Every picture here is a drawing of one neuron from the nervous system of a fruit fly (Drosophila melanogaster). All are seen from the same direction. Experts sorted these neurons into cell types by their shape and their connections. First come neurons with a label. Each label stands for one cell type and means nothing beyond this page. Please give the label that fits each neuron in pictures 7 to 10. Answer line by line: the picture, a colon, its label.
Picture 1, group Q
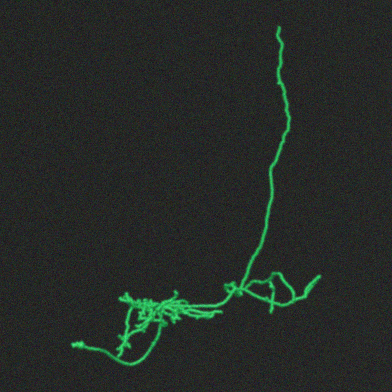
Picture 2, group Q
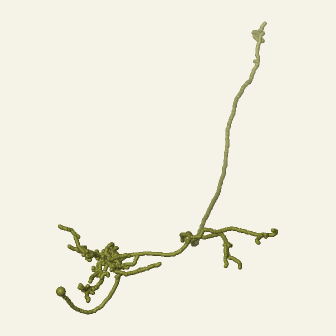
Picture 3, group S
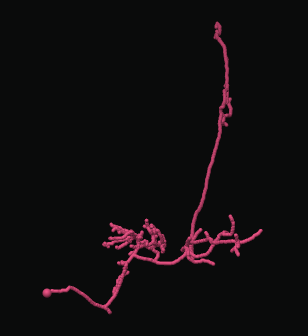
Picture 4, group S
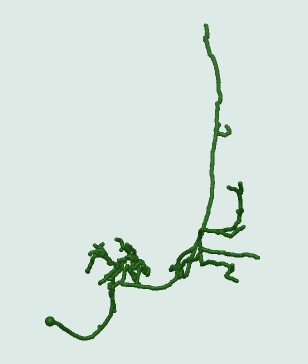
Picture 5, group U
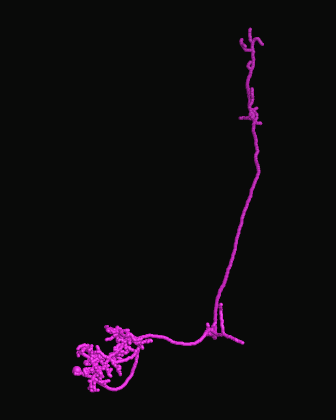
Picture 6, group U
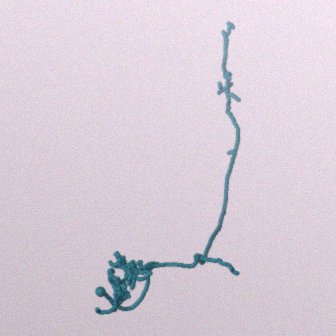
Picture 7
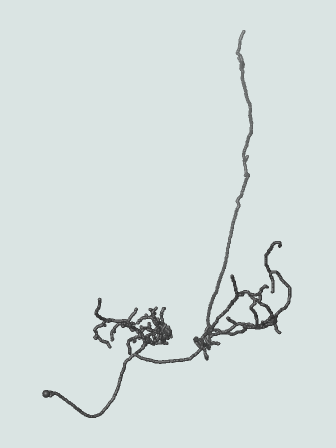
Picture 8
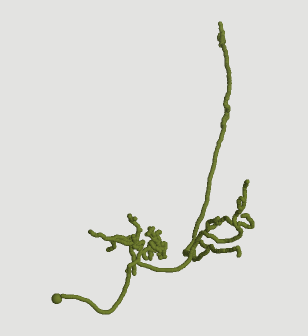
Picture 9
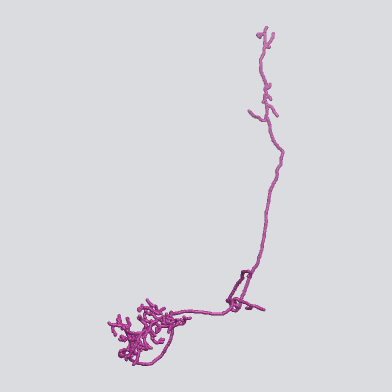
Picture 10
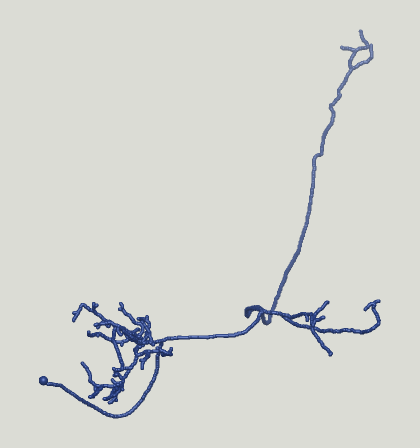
7: group S
8: group S
9: group U
10: group Q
